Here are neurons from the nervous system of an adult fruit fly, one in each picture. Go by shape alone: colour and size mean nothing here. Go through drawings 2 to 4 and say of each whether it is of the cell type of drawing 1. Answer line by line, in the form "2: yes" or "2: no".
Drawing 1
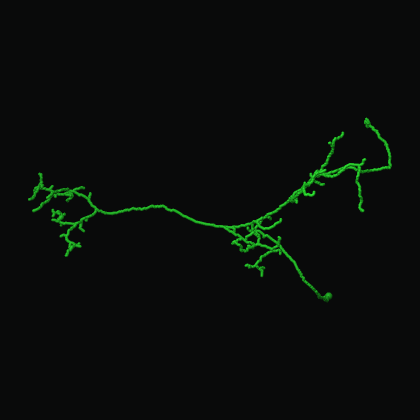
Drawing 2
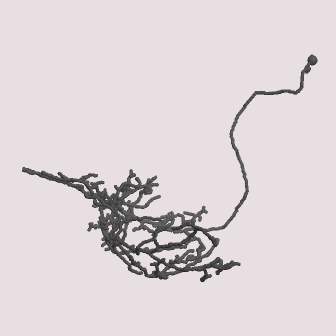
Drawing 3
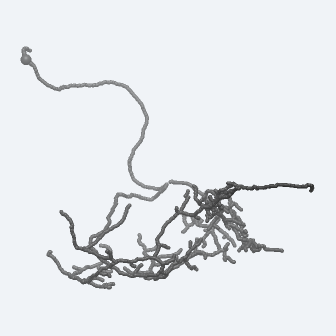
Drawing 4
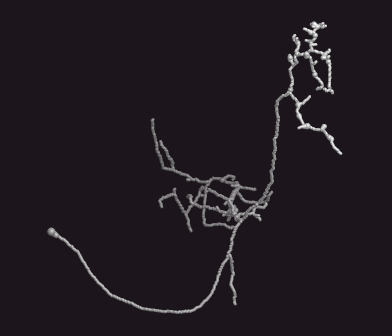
2: no
3: no
4: yes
